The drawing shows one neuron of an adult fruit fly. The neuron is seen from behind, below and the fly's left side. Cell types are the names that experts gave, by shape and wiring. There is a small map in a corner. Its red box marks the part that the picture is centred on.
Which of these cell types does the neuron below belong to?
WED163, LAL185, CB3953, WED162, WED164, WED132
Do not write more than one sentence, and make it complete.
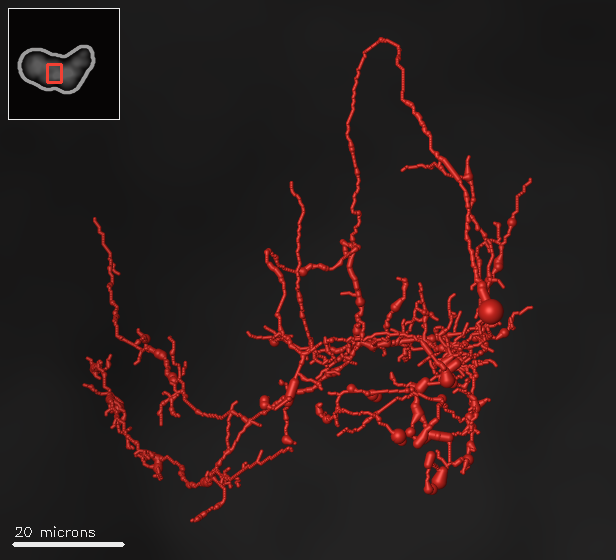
By cell type, this neuron is classified as WED132.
